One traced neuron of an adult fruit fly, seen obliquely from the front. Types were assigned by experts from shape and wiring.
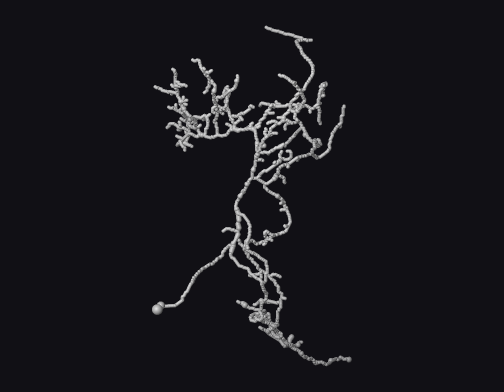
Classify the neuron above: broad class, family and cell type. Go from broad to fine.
central-brain intrinsic neuron; hemilineage TRdl_b; CB2551b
